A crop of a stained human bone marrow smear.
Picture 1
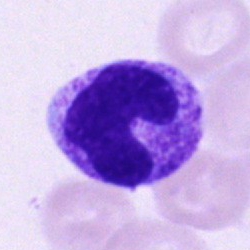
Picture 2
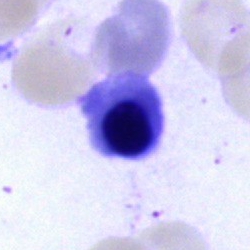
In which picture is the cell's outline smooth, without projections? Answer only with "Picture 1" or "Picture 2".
Picture 1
